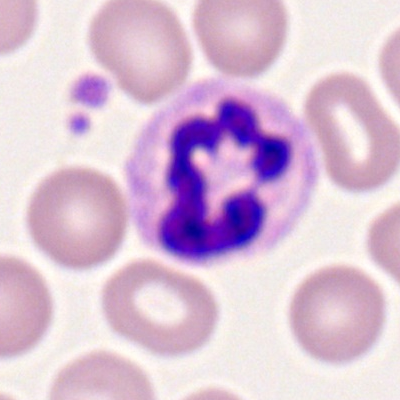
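Segmented neutrophil, the central cell of the smear. Its nuclear lobes form a ring around a pale central area, with dark purple, coarsely clumped chromatin. The cytoplasm is pale pinkish-lilac and lacks large orange-red granules.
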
